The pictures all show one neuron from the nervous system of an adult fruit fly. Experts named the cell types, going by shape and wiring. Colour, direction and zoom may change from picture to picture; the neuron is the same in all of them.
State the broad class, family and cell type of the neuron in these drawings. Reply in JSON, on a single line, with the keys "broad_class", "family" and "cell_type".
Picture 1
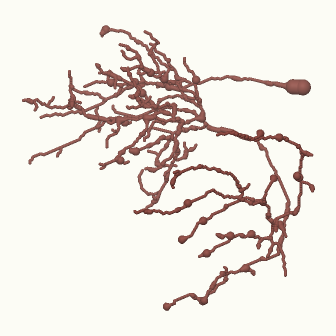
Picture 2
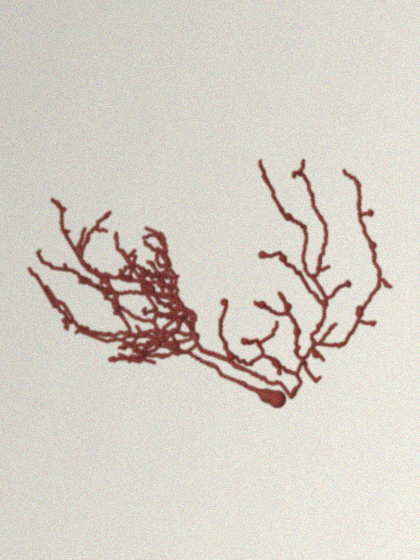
{"broad_class": "optic-lobe intrinsic neuron", "family": "Tlp", "cell_type": "Tlp11"}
